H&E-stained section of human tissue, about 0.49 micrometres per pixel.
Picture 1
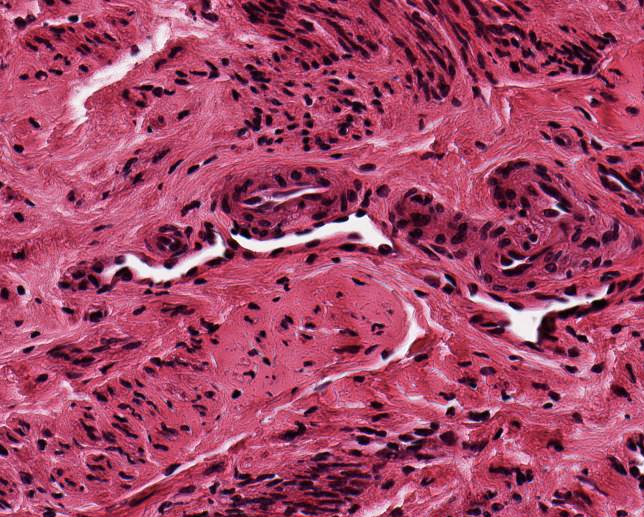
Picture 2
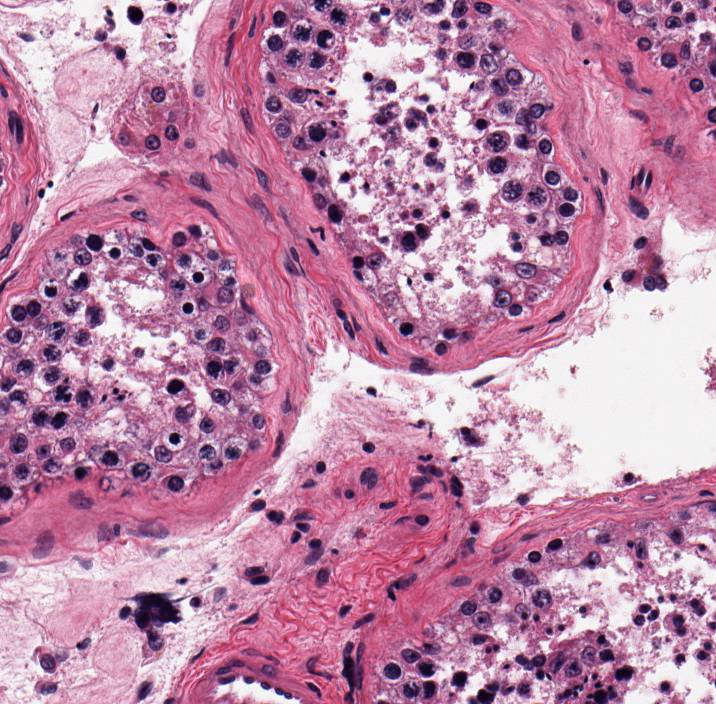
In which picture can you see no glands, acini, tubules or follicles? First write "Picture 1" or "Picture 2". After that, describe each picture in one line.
Picture 1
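Picture 1: No epithelium or glands are present anywhere in the field.
Picture 2: Rounded tubular cross-sections fill the upper centre, the left half and the lower right corner, with loose tissue between them.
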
